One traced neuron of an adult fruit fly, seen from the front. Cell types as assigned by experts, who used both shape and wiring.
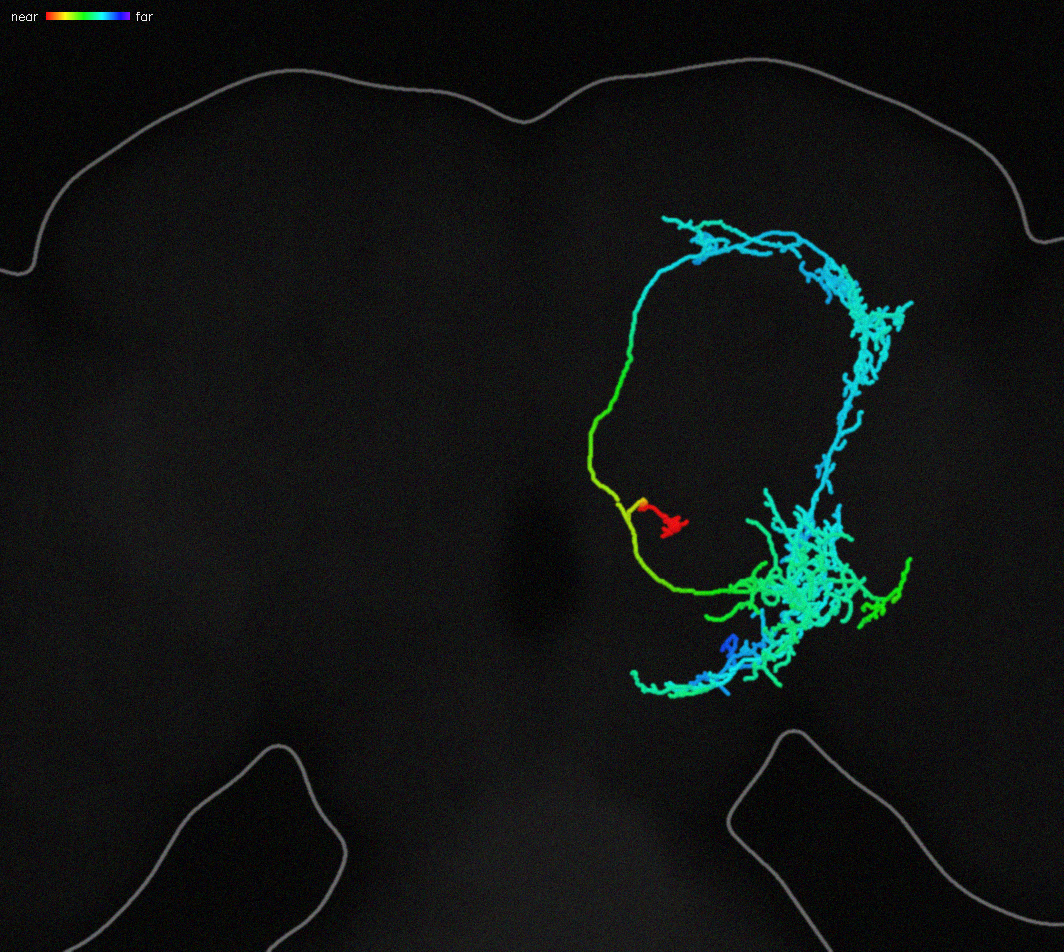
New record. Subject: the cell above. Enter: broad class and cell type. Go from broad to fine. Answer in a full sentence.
A central-brain intrinsic neuron, type WED182.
